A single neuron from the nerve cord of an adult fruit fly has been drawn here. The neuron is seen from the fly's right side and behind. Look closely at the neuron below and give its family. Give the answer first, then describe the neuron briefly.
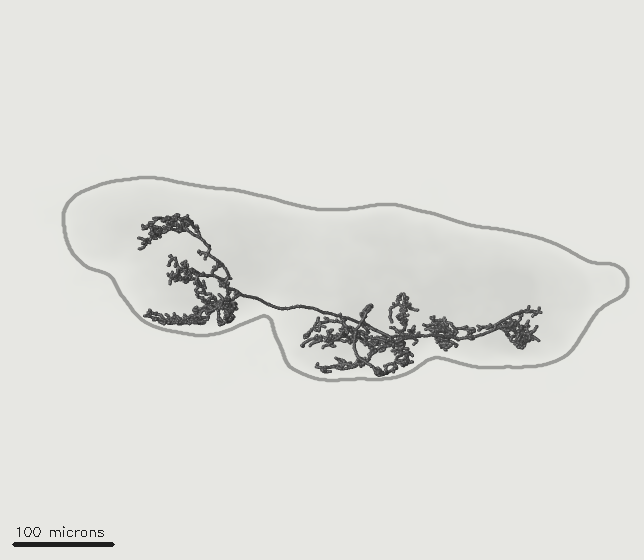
The family is hemilineage 05B. Its broad class is nerve-cord intrinsic neuron. By the scale bar it is about 400 microns wide in this view. As drawn here it is more than twice as wide as it is tall.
